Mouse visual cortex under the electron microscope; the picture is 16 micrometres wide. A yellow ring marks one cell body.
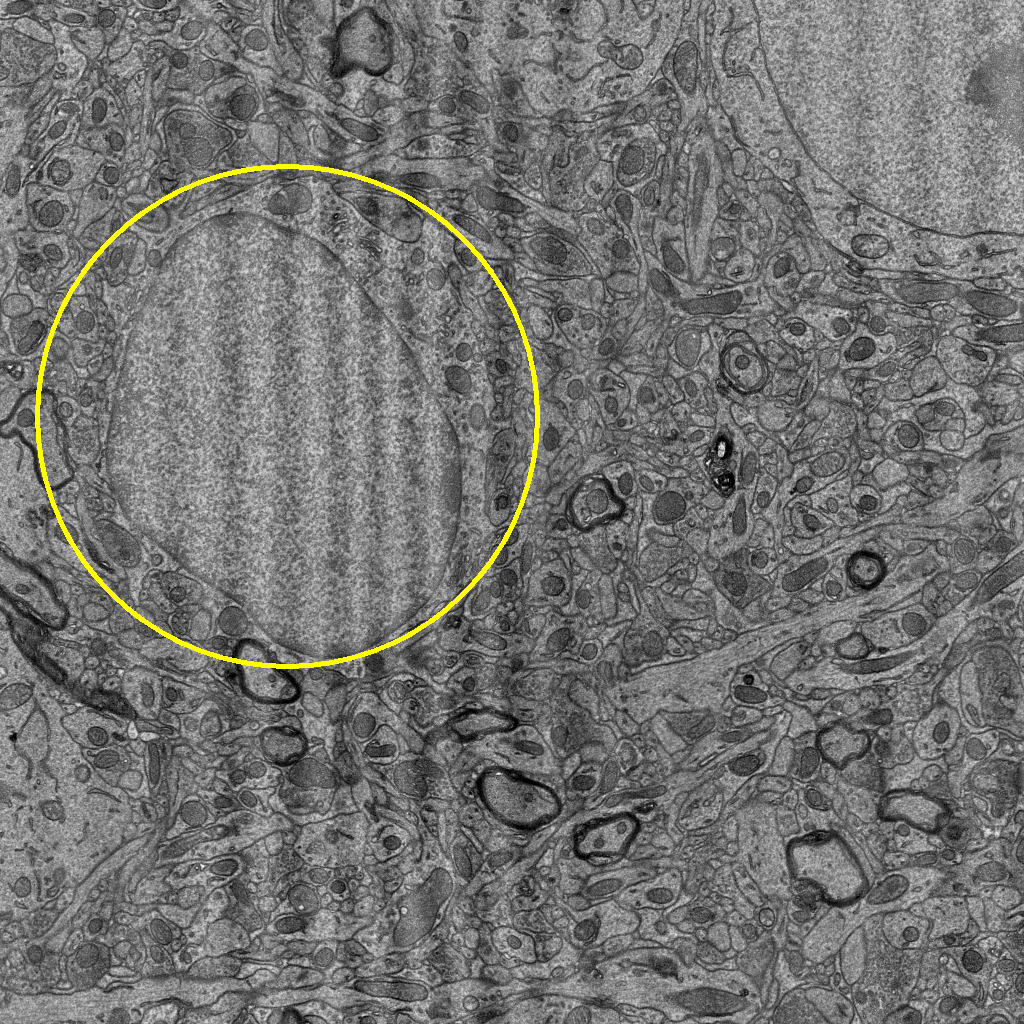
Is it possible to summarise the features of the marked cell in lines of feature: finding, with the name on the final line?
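Shape: large oval nucleus, longer top to bottom than side to side
Envelope: smooth, without deep folds
Chromatin: pale, evenly fine-grained, no dense clumps lining the envelope
Mitochondria: small, in the cytoplasm at the upper right of the nucleus
Name: astrocyte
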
